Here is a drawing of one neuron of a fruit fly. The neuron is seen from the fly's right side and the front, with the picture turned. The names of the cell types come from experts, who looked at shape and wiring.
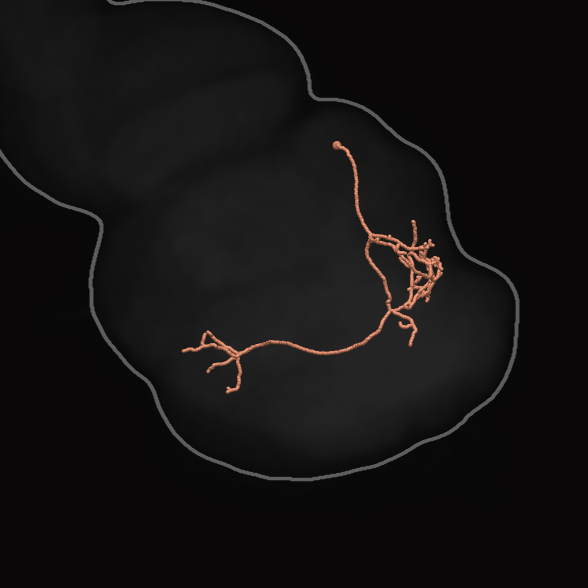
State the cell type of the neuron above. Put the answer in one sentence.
The cell type is CB4242.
